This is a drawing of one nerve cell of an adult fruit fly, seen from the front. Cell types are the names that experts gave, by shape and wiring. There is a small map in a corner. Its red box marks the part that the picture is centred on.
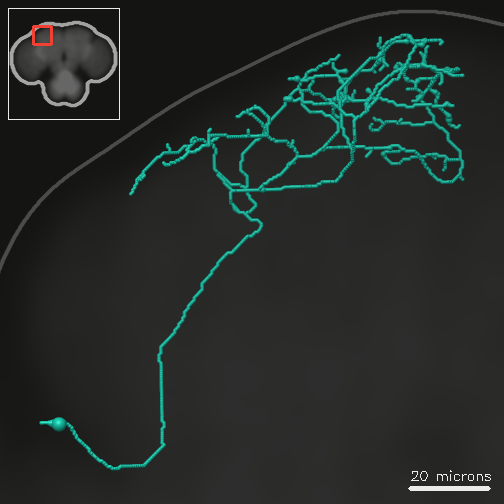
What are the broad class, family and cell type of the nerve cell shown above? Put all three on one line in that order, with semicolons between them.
central-brain intrinsic neuron; hemilineage SLPal5; SLP109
